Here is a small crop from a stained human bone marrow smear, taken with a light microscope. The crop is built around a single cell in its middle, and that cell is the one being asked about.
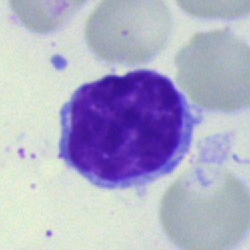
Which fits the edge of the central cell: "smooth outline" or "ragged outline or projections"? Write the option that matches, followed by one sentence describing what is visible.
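Ragged outline or projections. The cell outline is slightly ragged, with small irregular bulges along the right and lower edges.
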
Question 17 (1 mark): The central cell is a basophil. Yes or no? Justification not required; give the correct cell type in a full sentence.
No, rather than a basophil, the central cell is a lymphocyte.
